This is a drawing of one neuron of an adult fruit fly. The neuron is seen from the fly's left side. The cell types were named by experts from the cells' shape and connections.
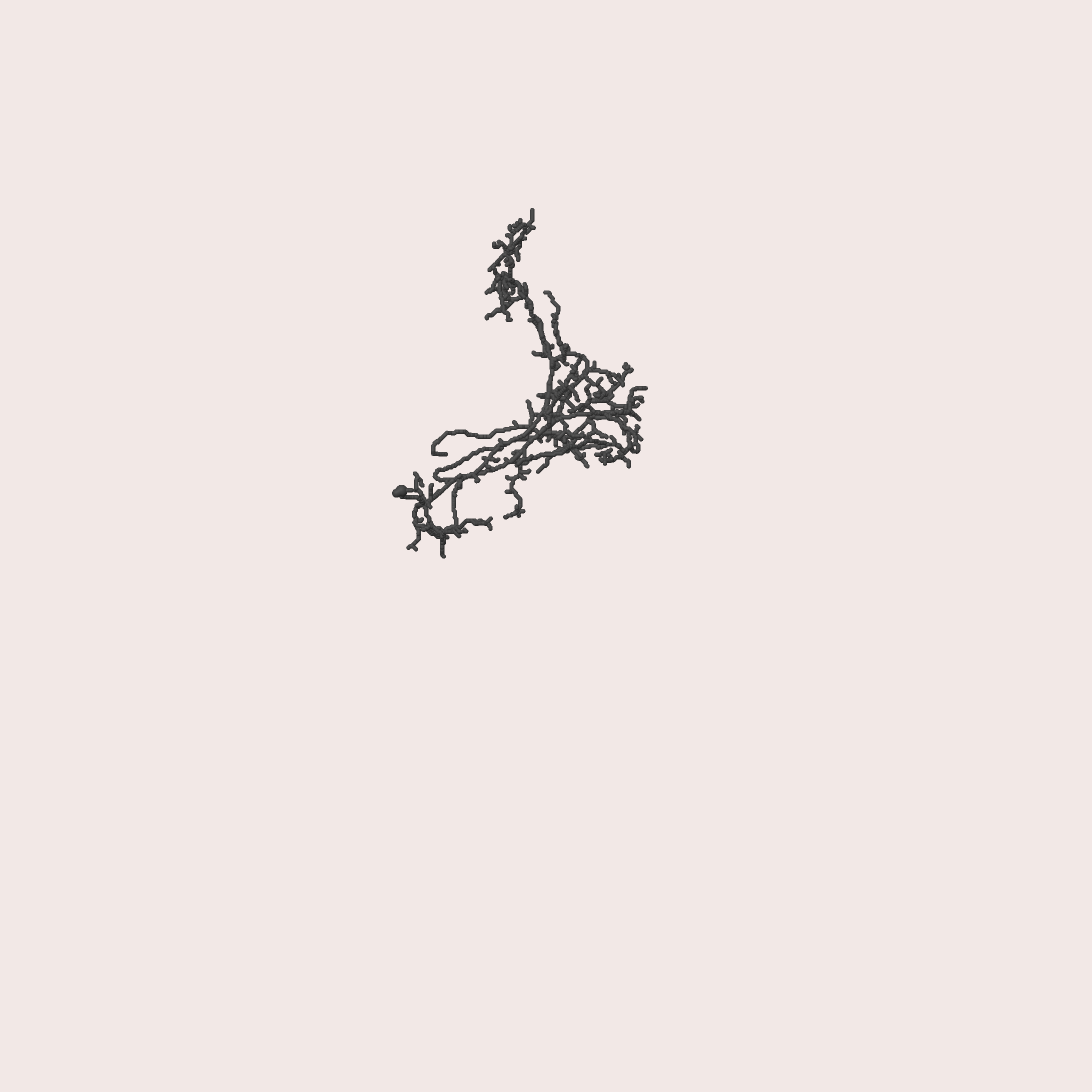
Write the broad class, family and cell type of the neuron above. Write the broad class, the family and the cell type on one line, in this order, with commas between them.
central-brain intrinsic neuron, hemilineage VLPl2_medial, AVLP186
